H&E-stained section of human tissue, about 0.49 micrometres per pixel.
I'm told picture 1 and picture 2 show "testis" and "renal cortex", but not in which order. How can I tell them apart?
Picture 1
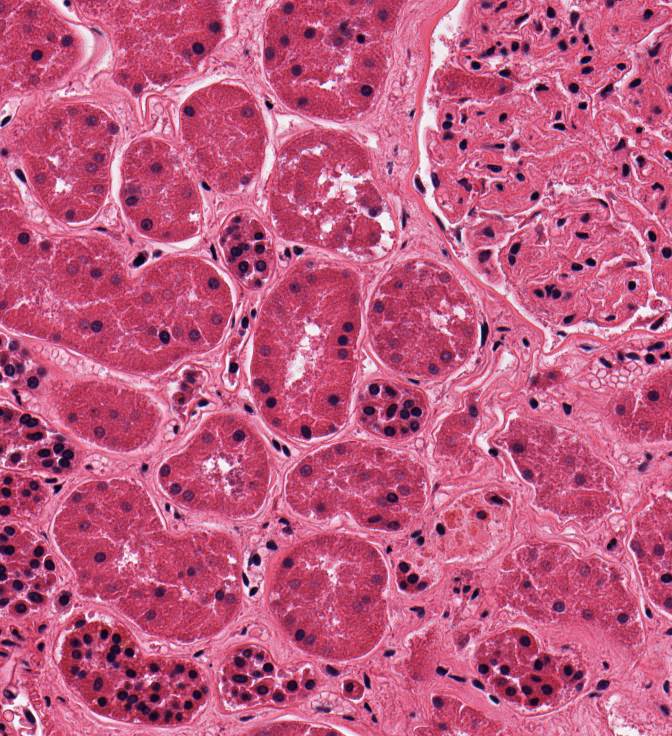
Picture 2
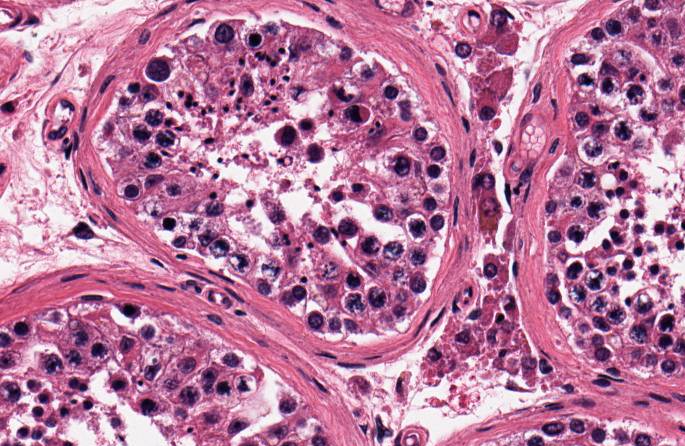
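Renal cortex occupies picture 1, testis picture 2. The renal cortex consists of closely packed rounded and oval tubular profiles separated by narrow strips of stroma, most lined by cells with abundant granular, deeply eosinophilic cytoplasm. The lining cells of the large tubules have small round dark nuclei set mainly toward each tubule's outer edge. Each testis tubule is surrounded by a thick band of pink, layered fibrous tissue with flattened, elongated dark nuclei running around the circumference. Many cells inside have large round nuclei with coarse, dark, clumped chromatin and a rim of pale to pink cytoplasm. Between the upper central and right-hand tubules lie clusters of polygonal cells with abundant pink granular cytoplasm and round nuclei.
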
